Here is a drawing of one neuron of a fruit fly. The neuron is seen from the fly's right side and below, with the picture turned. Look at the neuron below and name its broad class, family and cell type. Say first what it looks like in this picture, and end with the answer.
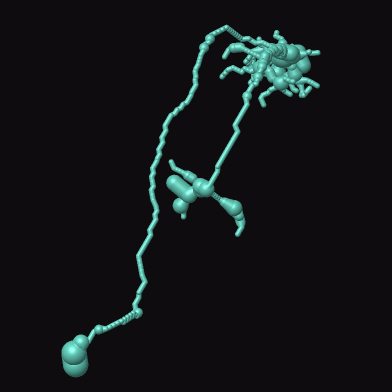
The cell body can be seen at the lower left of the picture. In this view it is taller than it is wide. It is an optic-lobe intrinsic neuron. The family is T. The cell type is T5b.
